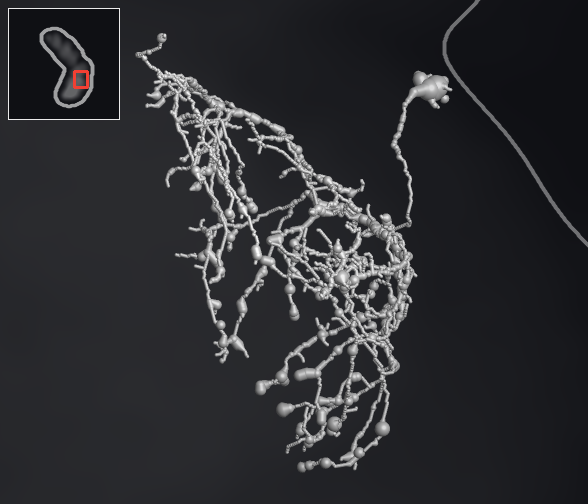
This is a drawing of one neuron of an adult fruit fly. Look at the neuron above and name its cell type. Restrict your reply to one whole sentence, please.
Typed by cell type, the neuron is SAD117.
